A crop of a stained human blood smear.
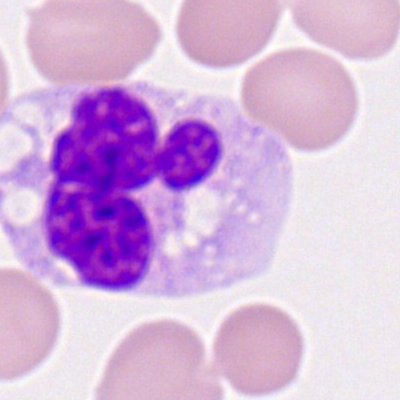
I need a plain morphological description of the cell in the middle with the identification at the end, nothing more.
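The smallest nuclear lobe lies to the right of the two larger lobes. Abundant pale lilac-blue cytoplasm holds fine faint granules. Several clear round vacuoles lie in it, at the left edge and to the right of the nucleus. The cell is a monocyte.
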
